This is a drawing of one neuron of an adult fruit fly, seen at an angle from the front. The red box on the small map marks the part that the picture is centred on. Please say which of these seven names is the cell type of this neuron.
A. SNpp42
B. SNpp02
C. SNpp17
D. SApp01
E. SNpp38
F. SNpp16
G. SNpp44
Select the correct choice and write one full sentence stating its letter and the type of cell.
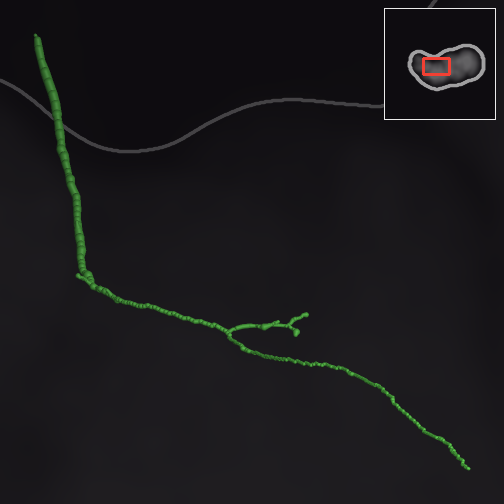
The type of the neuron is cell type SApp01, option D.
